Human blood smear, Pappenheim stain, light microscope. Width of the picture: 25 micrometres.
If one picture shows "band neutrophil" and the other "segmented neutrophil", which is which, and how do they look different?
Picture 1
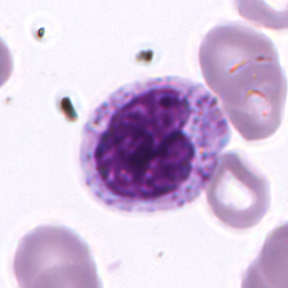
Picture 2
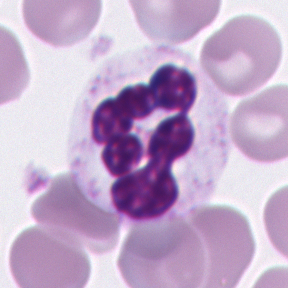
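You've got the band neutrophil in picture 1 and the segmented neutrophil in picture 2. In the band neutrophil the nucleus is irregular and folded, with indentations, but it isn't split into separate lobes; it's about 10 by 8 micrometres and fills about 60% of the cell's area.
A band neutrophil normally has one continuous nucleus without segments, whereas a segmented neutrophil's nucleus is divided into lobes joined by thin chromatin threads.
Fine purple-red granules are scattered through its cytoplasm without covering the nucleus, and the cell itself is about 13 micrometres across, roughly round and smooth, with nothing projecting from the surface. The segmented neutrophil is round and smooth too, with dark purple, coarsely clumped chromatin, no visible nucleoli, and plenty of pale pinkish-lilac cytoplasm without vacuoles.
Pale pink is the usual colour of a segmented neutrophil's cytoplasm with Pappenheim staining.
As for the surroundings, a red cell touches the band neutrophil's right edge, with small dark particles of debris above and to its left, while red cells touch and overlap the segmented neutrophil along its lower edge.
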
